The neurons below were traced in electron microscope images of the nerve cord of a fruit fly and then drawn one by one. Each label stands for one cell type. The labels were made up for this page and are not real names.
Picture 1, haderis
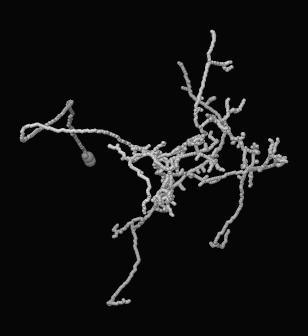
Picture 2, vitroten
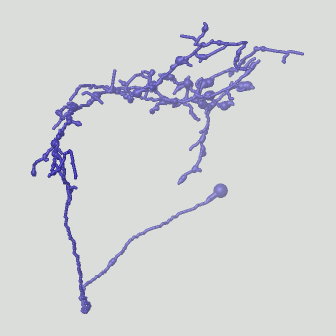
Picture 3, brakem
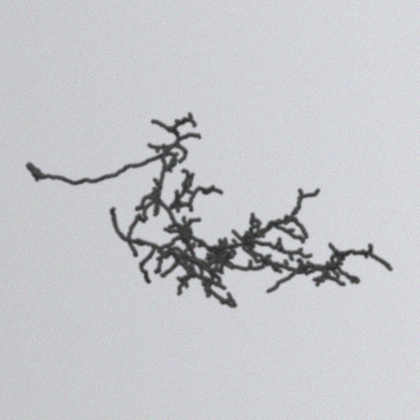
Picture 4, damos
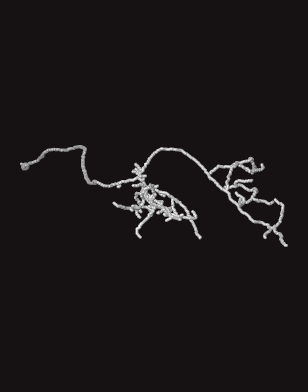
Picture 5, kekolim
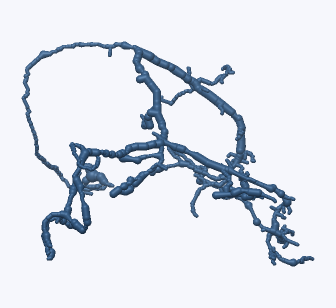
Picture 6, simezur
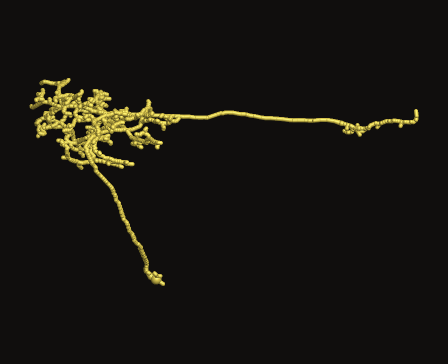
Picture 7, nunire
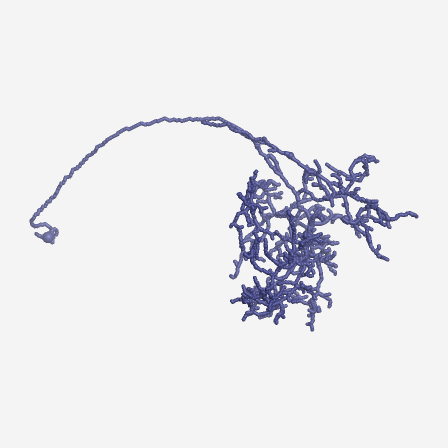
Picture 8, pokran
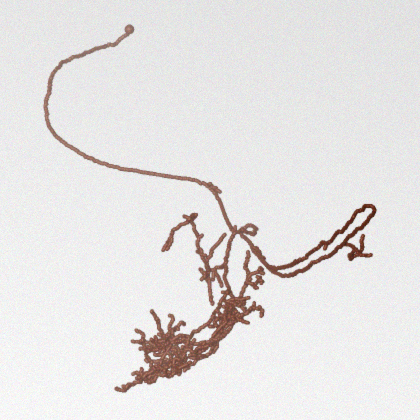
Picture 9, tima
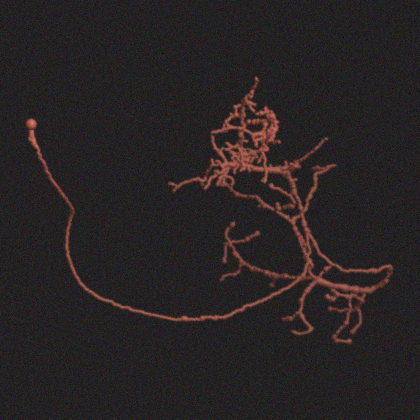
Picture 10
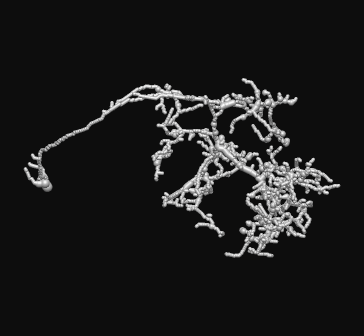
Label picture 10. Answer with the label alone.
nunire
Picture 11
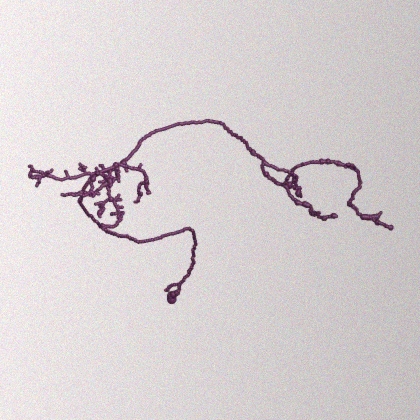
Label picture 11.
damos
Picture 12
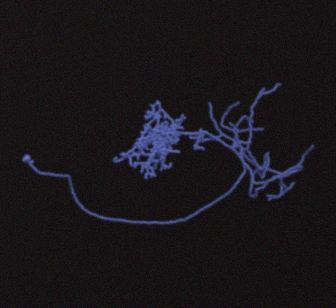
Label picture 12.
tima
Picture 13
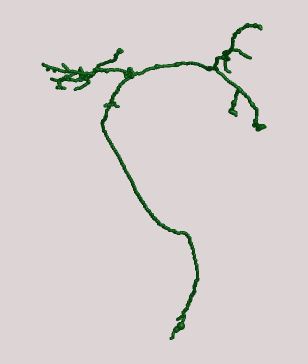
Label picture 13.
damos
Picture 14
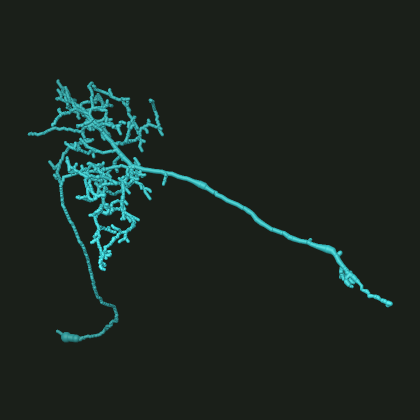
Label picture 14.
simezur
